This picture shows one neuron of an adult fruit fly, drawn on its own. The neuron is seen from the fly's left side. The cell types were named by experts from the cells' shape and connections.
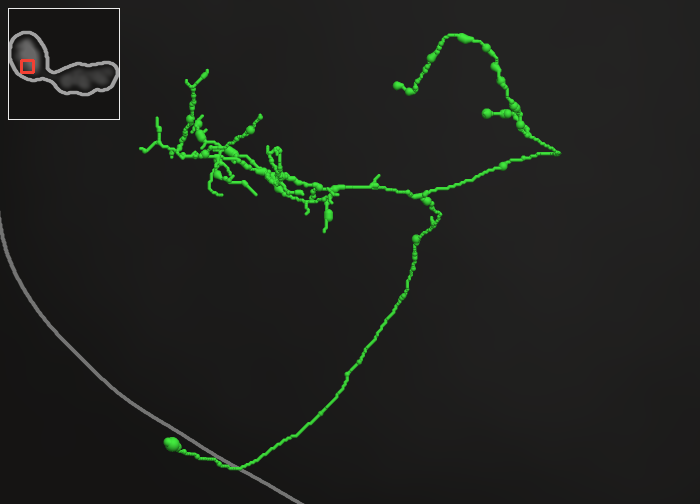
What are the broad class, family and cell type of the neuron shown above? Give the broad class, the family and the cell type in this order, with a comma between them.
central-brain intrinsic neuron, hemilineage MX3, CB3743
